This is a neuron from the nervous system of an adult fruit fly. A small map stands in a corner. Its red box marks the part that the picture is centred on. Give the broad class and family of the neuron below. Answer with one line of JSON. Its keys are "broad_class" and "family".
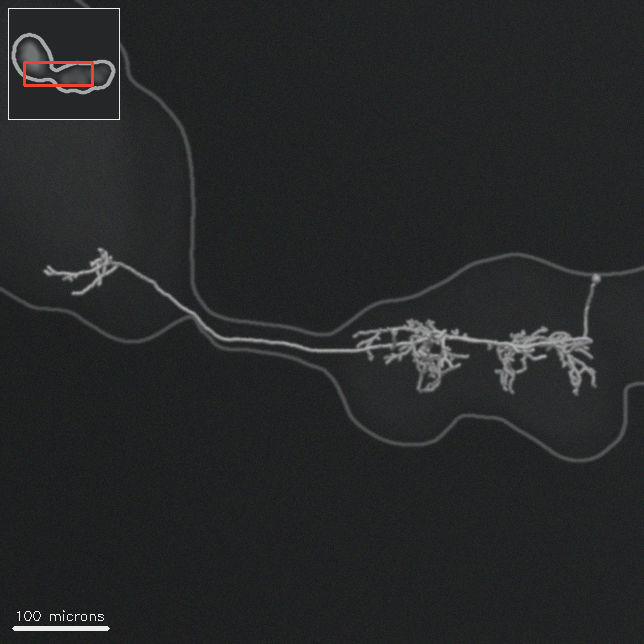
{"broad_class": "ascending neuron", "family": "hemilineage 23B"}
